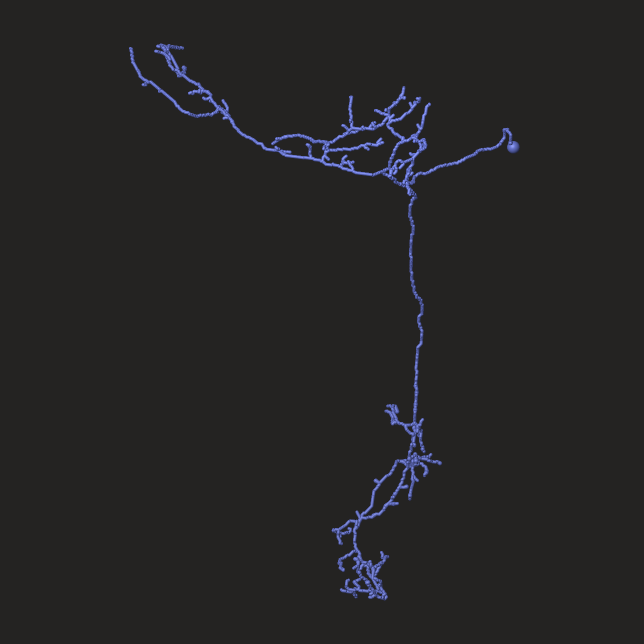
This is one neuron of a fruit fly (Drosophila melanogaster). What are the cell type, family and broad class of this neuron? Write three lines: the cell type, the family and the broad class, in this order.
CB2294
hemilineage DM6_ventral
central-brain intrinsic neuron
